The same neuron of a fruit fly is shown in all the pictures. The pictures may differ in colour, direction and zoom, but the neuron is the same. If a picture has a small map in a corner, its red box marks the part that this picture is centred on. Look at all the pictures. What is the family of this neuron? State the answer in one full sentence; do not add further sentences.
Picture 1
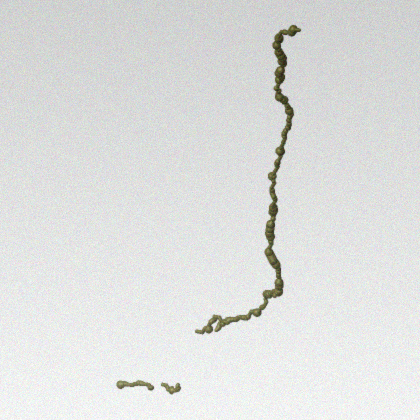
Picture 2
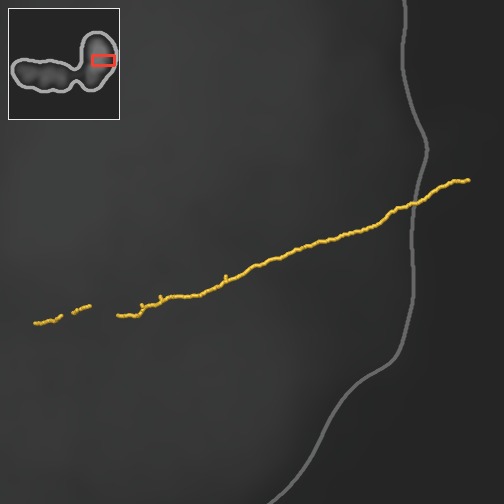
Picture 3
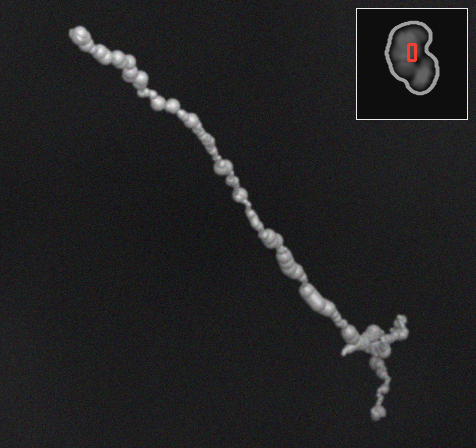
When grouped by family, this neuron is class mechanosensory.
